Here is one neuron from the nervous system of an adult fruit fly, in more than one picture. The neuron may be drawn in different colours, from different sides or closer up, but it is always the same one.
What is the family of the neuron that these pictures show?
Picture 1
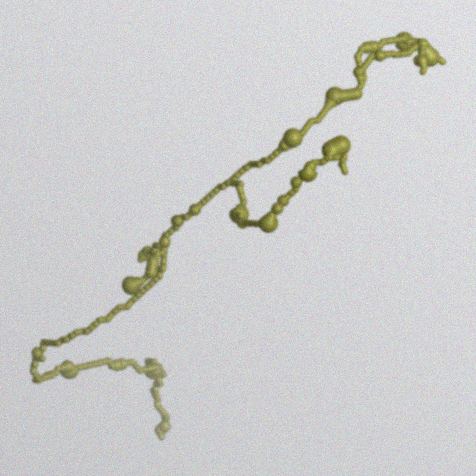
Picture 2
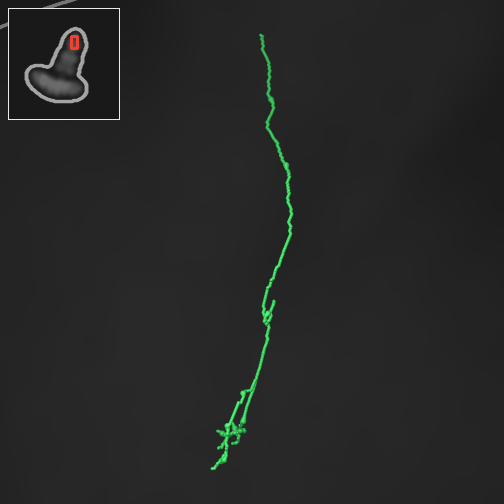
class chemosensory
